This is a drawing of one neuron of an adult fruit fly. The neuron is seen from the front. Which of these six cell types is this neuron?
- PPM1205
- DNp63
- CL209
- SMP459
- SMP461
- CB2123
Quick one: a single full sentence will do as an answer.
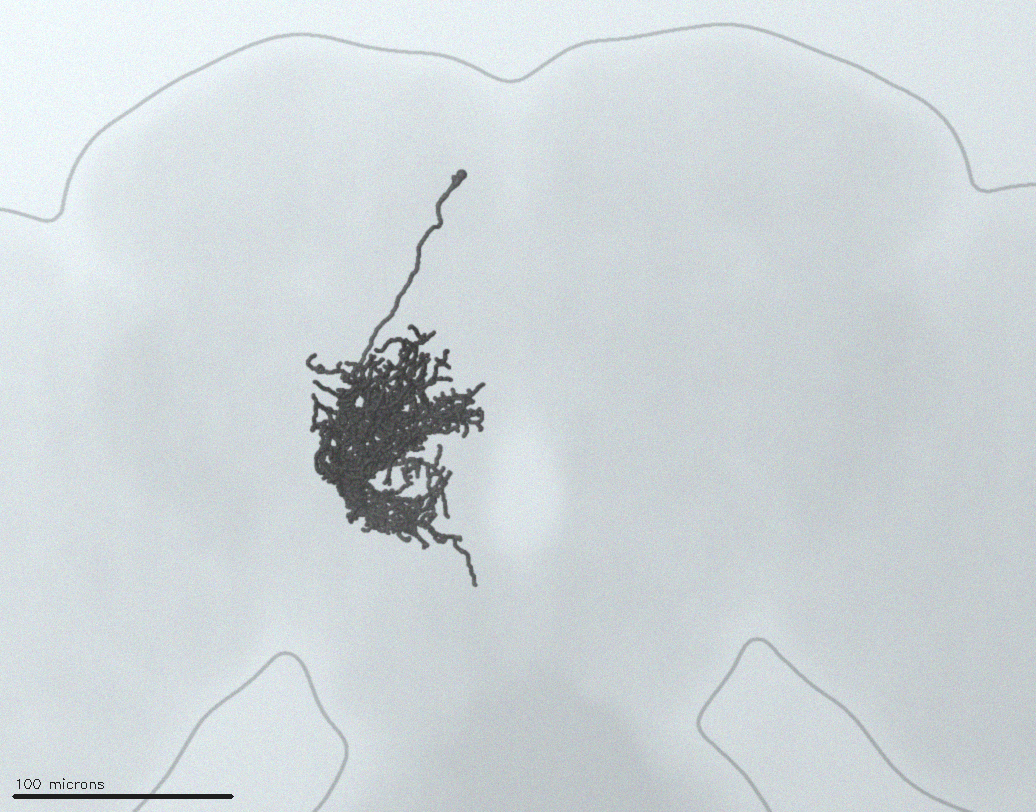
Classified by cell type, this neuron is PPM1205.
